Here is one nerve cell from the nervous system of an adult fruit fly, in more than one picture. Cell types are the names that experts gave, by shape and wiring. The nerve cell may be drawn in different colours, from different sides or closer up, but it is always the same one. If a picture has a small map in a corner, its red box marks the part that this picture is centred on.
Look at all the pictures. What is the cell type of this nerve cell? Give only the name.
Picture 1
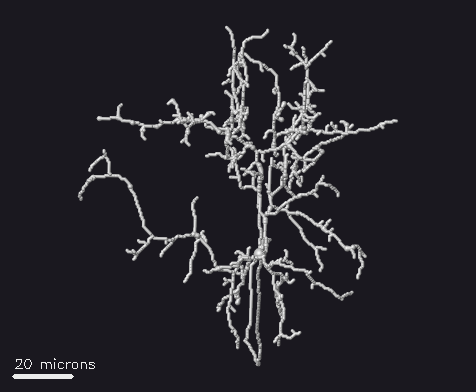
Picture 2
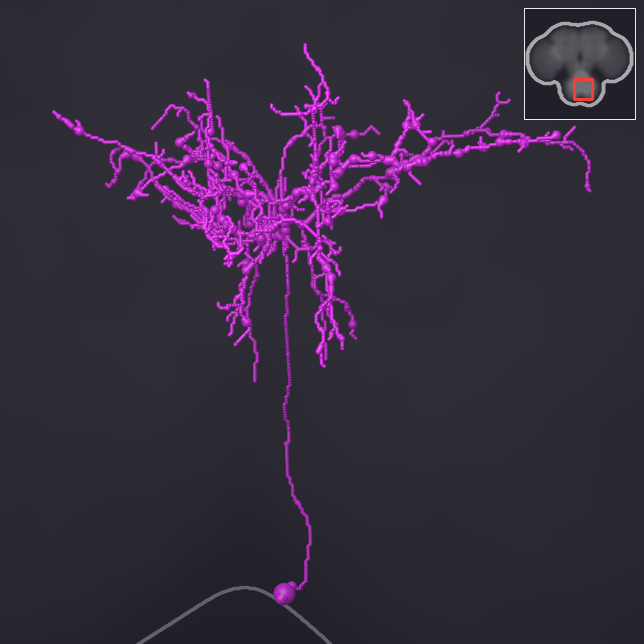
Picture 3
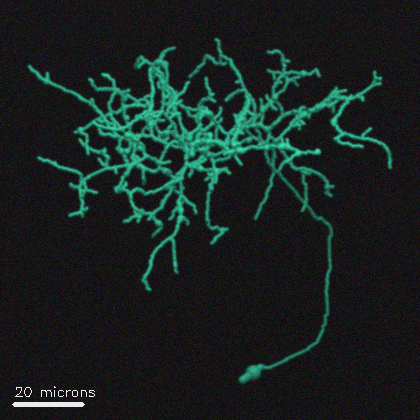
IN00A050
